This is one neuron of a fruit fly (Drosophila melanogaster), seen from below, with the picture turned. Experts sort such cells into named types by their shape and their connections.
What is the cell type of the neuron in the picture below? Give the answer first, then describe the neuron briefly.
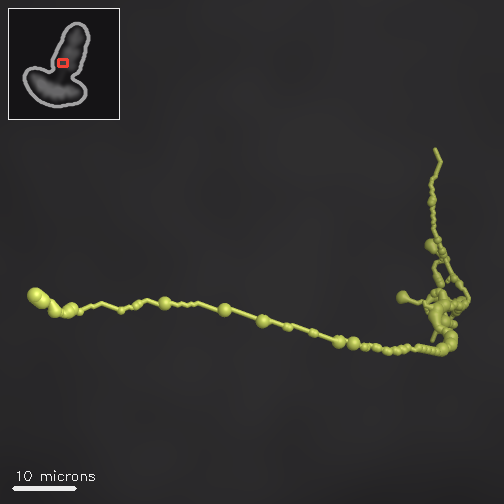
Its cell type is LgLG3. This is a sensory neuron entering the nerve cord. It is in the nerve cord and does not reach the brain. By the scale bar it is about 70 microns wide in this view. There are a dozen or fewer branch ends.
